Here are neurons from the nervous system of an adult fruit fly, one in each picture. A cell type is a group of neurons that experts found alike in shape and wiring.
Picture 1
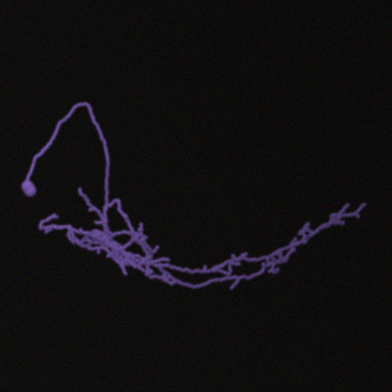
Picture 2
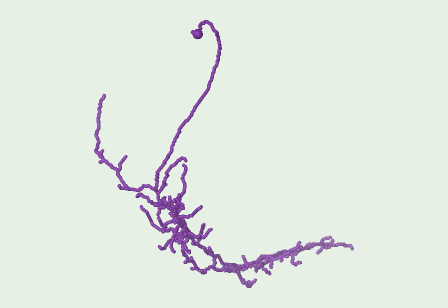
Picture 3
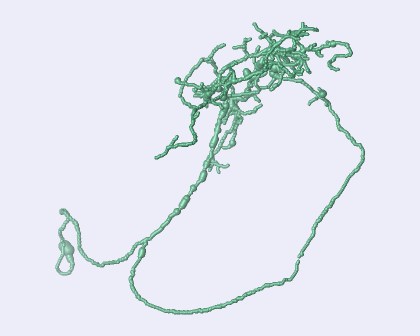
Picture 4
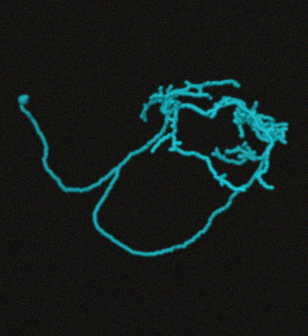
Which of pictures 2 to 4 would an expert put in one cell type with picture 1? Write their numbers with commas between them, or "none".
2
